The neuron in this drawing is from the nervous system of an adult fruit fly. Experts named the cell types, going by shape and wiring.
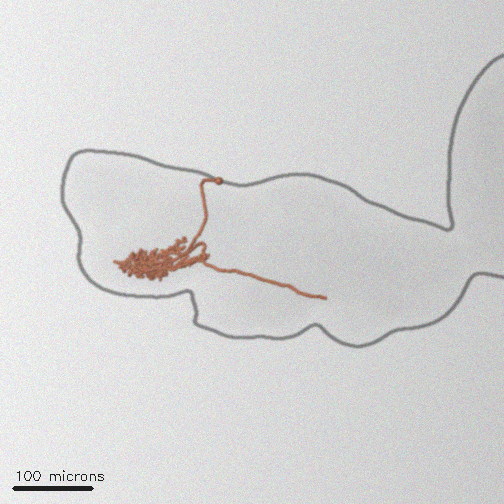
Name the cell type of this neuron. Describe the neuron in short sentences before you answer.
From left to right in the picture it spans about 300 microns. In this view it is wider than it is tall. Its broad class is nerve-cord intrinsic neuron. Its cell type is IN23B056.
